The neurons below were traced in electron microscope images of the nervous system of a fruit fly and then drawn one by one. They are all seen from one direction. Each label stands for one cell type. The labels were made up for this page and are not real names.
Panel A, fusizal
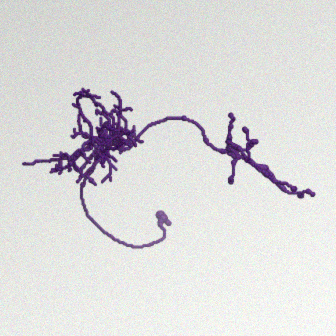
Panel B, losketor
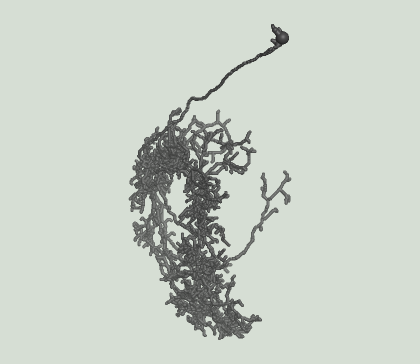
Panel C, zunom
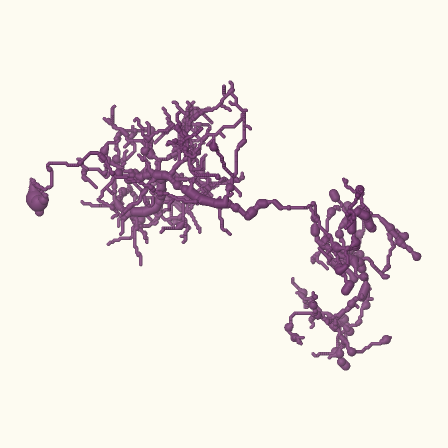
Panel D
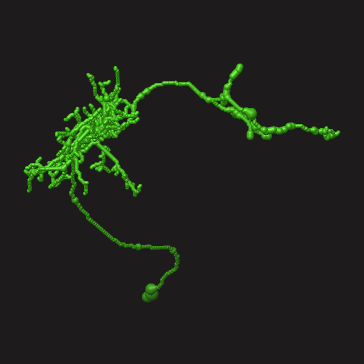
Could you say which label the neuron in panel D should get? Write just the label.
fusizal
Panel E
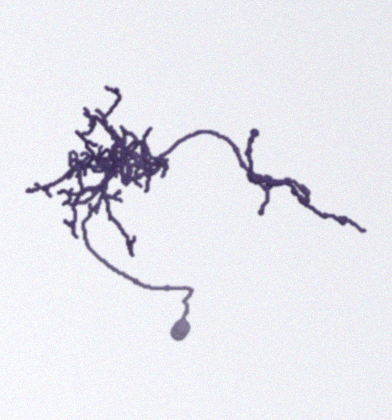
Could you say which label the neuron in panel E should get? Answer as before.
fusizal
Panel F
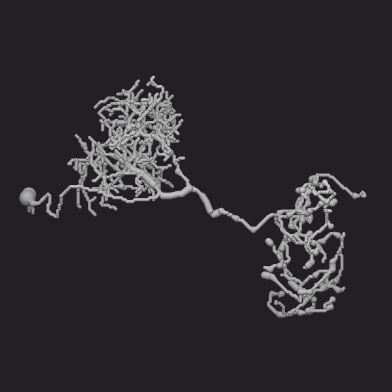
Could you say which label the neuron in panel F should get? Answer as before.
zunom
